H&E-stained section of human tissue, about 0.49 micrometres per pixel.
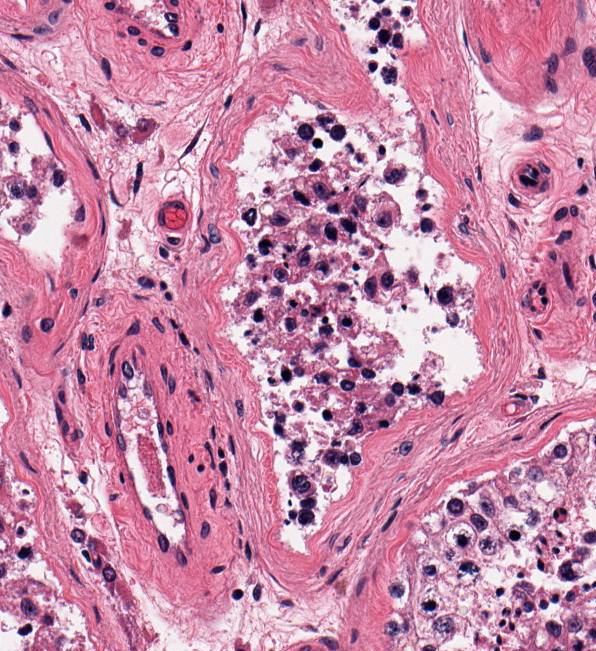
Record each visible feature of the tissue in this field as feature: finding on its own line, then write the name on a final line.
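Central compartment: detached cells, many with small, dark, condensed nuclei
Lower right compartment: rounded cells, round nuclei, pale cytoplasm
Vessel: small, round, holding red blood cells, fibrous tissue, upper left-centre
Left of centre: spindle-cell band around a narrow slit-like lumen with pink material
Name: testis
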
